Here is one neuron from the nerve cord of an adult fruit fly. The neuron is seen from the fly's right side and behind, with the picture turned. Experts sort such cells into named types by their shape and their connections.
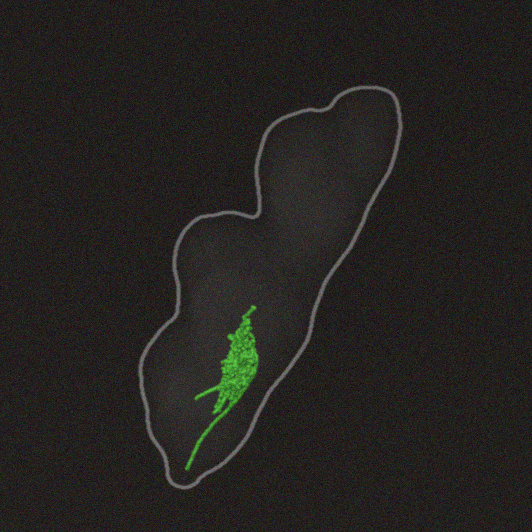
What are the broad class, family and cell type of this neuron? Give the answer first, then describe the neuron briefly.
It is an ascending neuron. Its family is hemilineage 11B. The cell type is AN11B012. As drawn here it is taller than it is wide.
